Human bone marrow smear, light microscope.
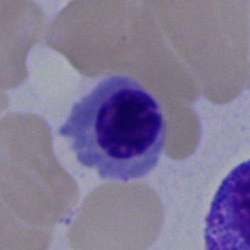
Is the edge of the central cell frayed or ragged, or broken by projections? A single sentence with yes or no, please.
Yes, in outline this cell is rough rather than smooth and even.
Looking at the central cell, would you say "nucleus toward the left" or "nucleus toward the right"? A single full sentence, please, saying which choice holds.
The nucleus is placed toward the right, whether upper, middle or lower.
